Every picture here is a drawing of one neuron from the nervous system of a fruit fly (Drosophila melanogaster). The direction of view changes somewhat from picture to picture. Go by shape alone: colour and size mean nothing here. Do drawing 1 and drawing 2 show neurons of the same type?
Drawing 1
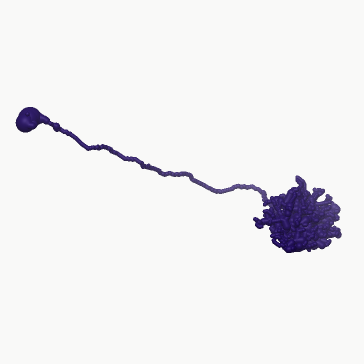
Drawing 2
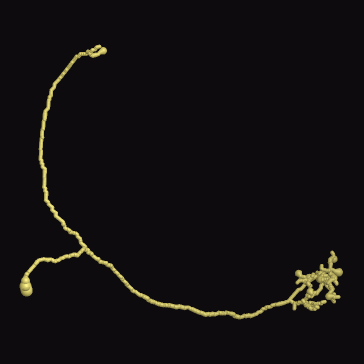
no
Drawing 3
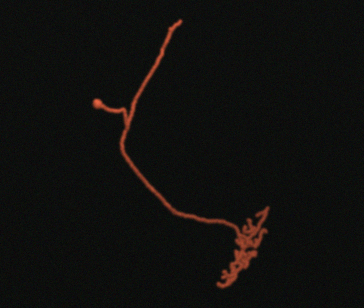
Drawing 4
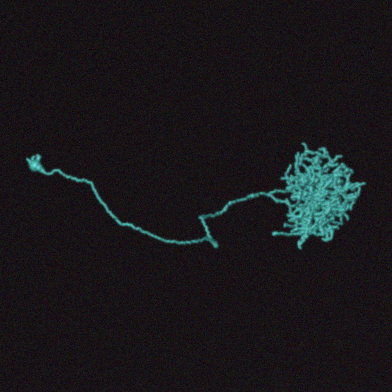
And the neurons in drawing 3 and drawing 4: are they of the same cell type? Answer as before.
no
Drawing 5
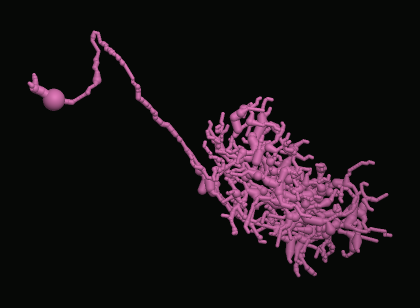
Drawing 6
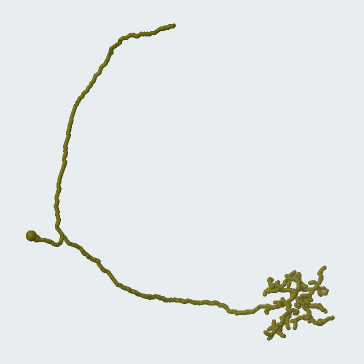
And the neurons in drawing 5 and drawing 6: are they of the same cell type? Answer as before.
no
